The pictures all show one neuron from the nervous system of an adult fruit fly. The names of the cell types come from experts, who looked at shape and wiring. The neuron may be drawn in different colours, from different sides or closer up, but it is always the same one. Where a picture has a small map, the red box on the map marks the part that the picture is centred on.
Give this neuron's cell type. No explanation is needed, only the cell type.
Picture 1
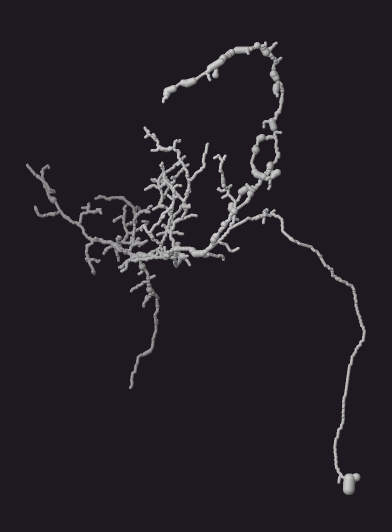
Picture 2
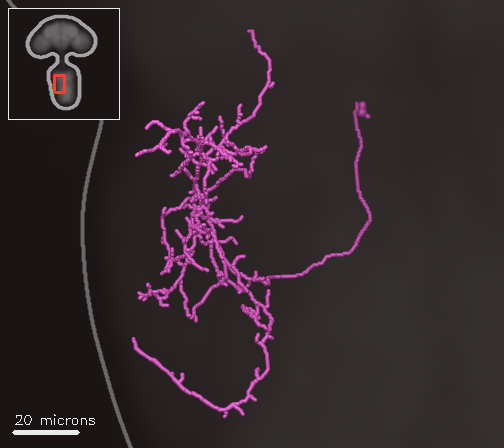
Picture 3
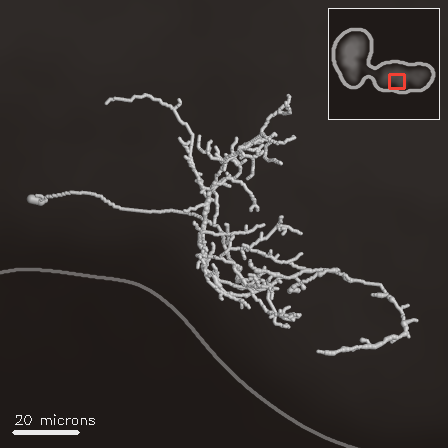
IN14A043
